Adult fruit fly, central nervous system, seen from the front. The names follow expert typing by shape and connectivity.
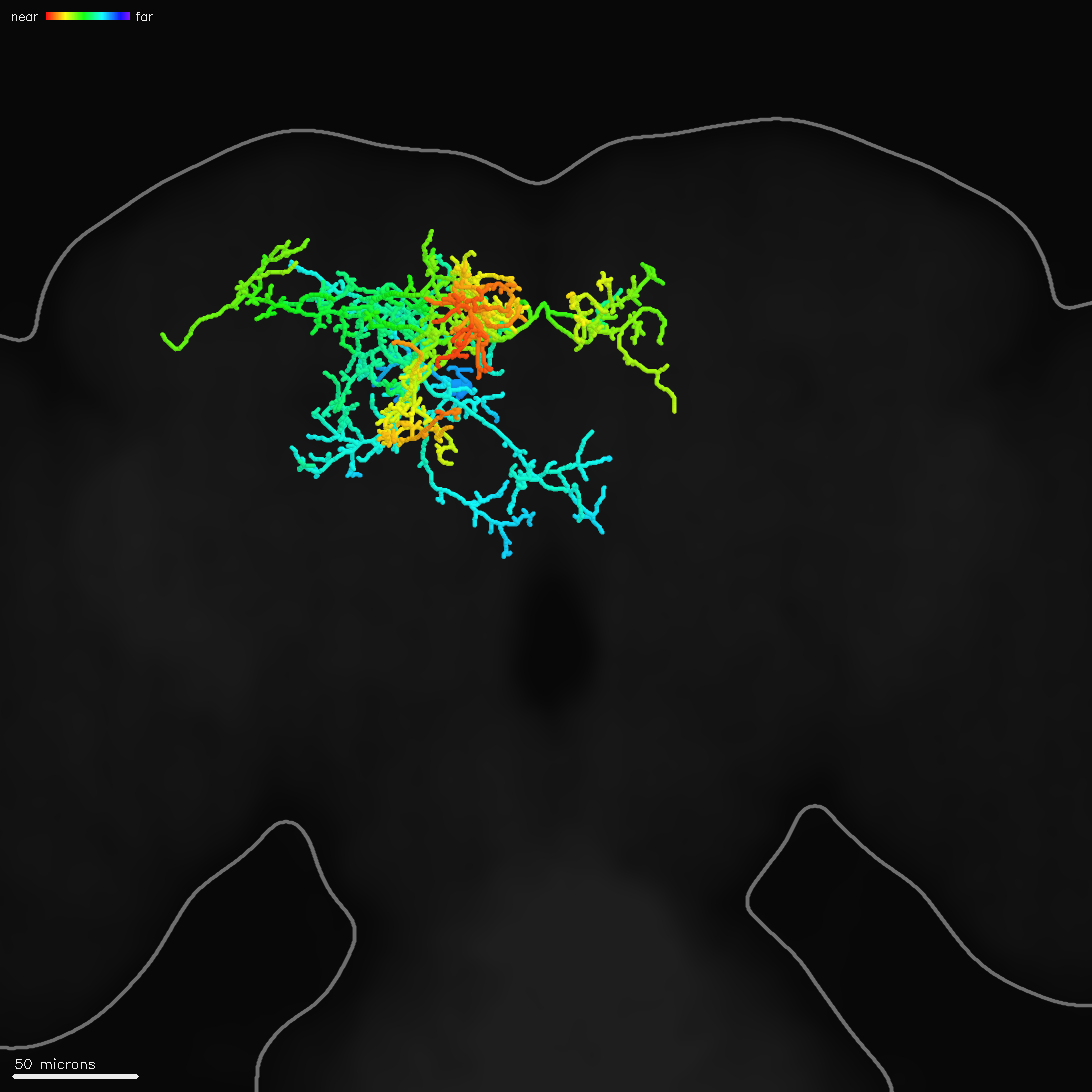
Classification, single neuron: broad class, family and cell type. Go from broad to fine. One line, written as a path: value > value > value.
central-brain intrinsic neuron > hemilineage DM4_dorsal > SMP386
